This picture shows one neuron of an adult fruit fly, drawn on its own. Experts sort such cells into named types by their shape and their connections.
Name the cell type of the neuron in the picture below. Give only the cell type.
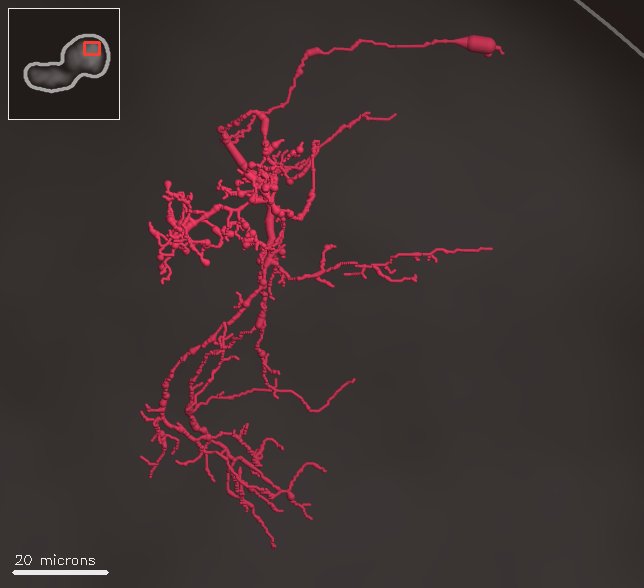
SMP284_a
